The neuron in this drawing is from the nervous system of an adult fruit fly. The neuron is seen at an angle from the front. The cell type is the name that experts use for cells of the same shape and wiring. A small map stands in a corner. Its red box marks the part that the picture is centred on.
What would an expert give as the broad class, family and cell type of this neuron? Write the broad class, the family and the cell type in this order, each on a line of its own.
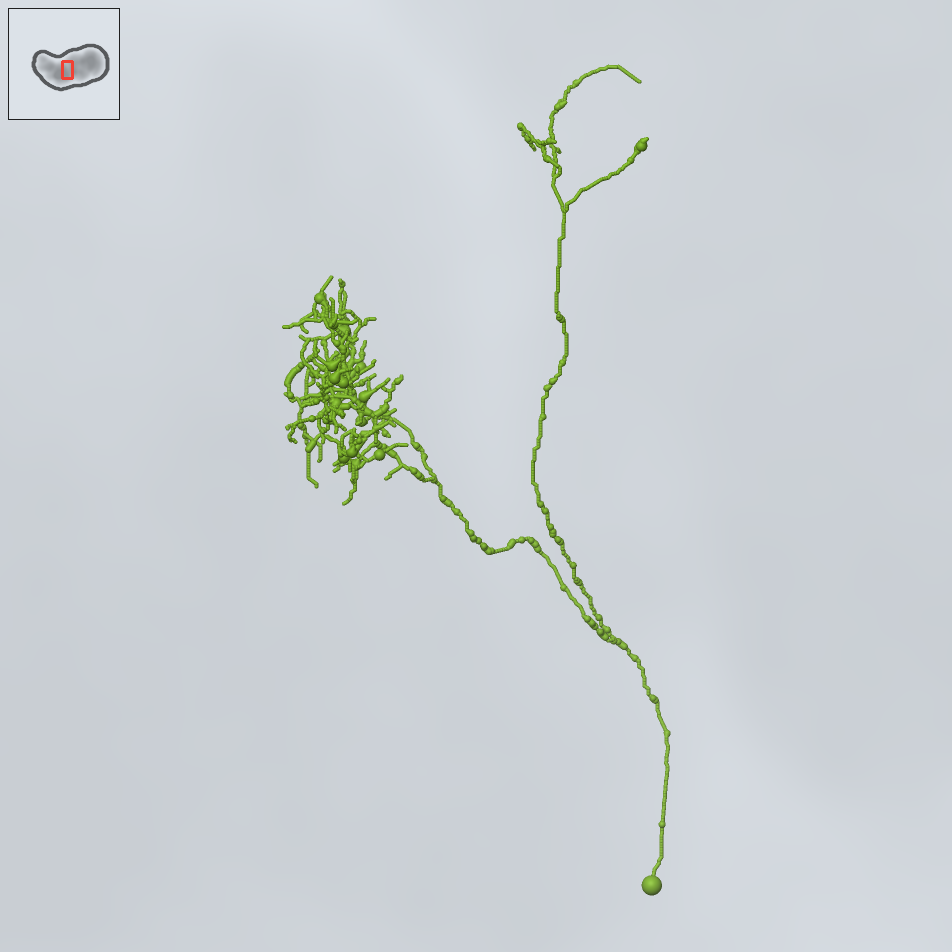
visual projection neuron
LoVP
LoVP1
